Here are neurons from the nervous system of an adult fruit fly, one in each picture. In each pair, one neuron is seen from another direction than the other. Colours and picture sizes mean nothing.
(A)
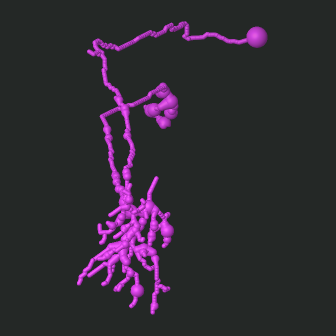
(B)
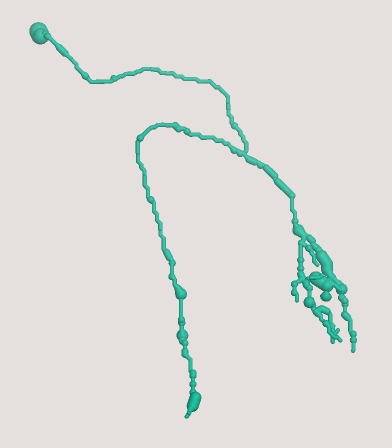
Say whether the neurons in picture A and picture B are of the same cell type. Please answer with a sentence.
They are of the same cell type.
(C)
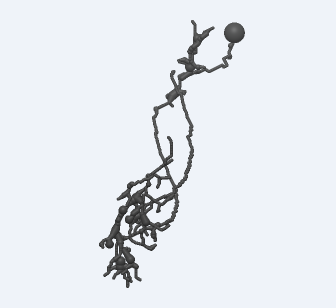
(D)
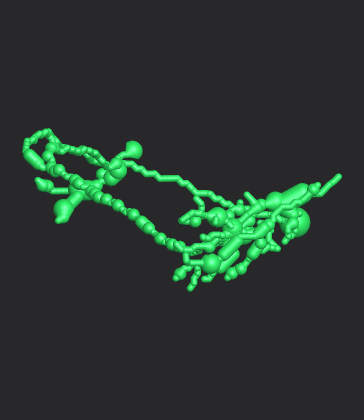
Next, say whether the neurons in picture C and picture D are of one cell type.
They are of different cell types.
